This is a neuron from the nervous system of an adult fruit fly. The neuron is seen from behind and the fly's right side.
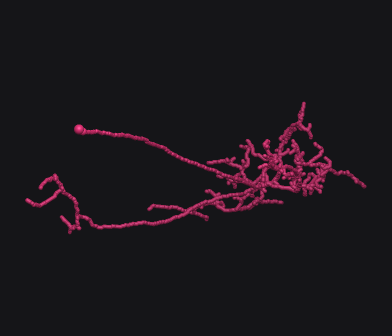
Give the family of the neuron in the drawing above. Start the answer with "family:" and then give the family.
family: hemilineage 12B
